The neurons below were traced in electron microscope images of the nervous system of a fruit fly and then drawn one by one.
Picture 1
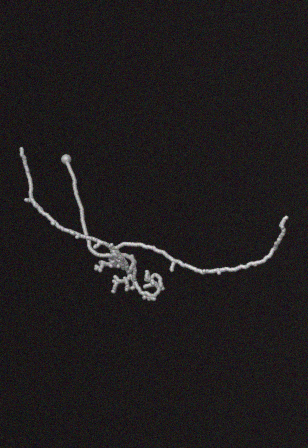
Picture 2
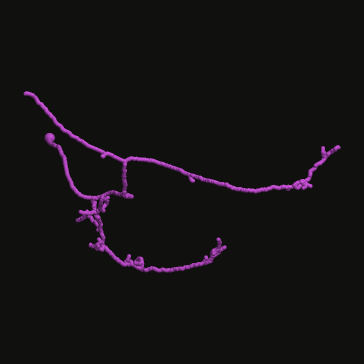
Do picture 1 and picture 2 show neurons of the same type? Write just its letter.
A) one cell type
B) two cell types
A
